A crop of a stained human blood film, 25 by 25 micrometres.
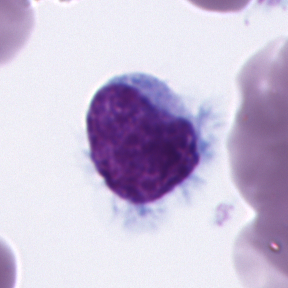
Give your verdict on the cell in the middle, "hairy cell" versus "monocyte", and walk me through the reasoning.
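I'd call it a hairy cell rather than a monocyte. Fine hair-like projections seem to fringe its surface, most plainly along the right and lower edges. The cytoplasm forms a narrow, pale greyish blue rim that is widest at the upper right of the nucleus. The chromatin looks dark purple, with a finely mottled pattern.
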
